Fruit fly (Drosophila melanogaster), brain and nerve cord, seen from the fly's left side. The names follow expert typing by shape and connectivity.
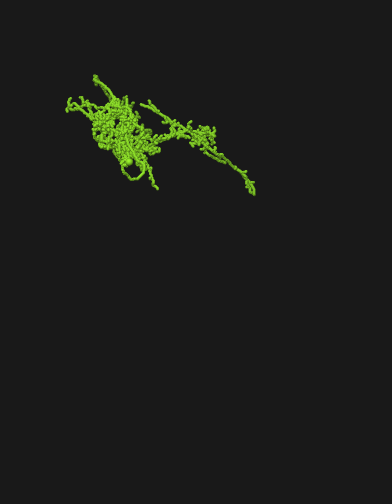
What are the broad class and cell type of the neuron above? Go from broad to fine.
central-brain intrinsic neuron; SIP017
